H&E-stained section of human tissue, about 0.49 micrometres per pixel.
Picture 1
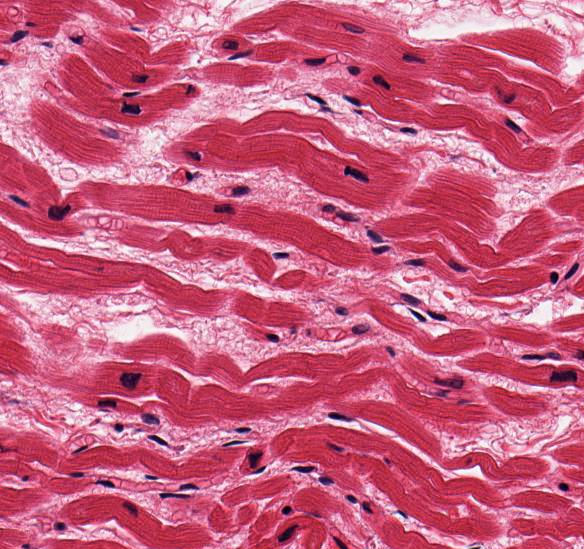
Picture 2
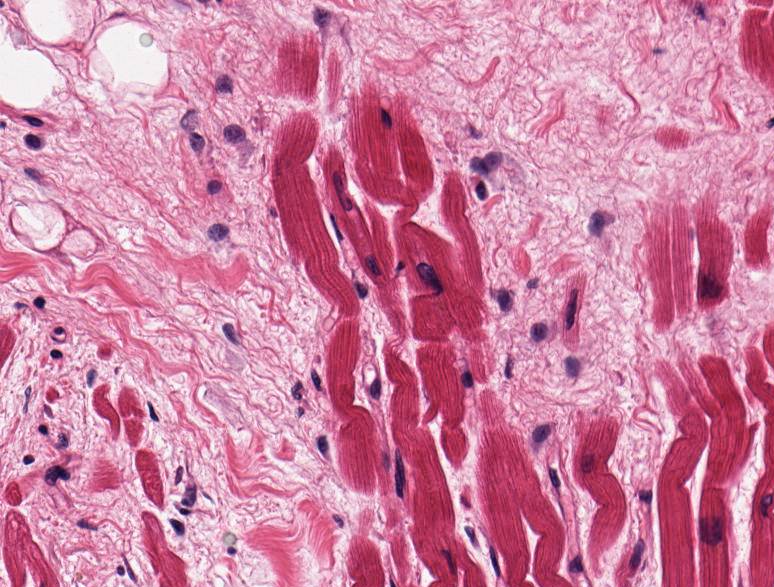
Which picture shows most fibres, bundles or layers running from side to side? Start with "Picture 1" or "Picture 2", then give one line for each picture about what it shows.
Picture 1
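In picture 1: Muscle fibres run in wavy parallel bands roughly from left to right across the whole field.
In picture 2: Most muscle fibres in the centre and right are cut along their length and run roughly from top to bottom.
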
